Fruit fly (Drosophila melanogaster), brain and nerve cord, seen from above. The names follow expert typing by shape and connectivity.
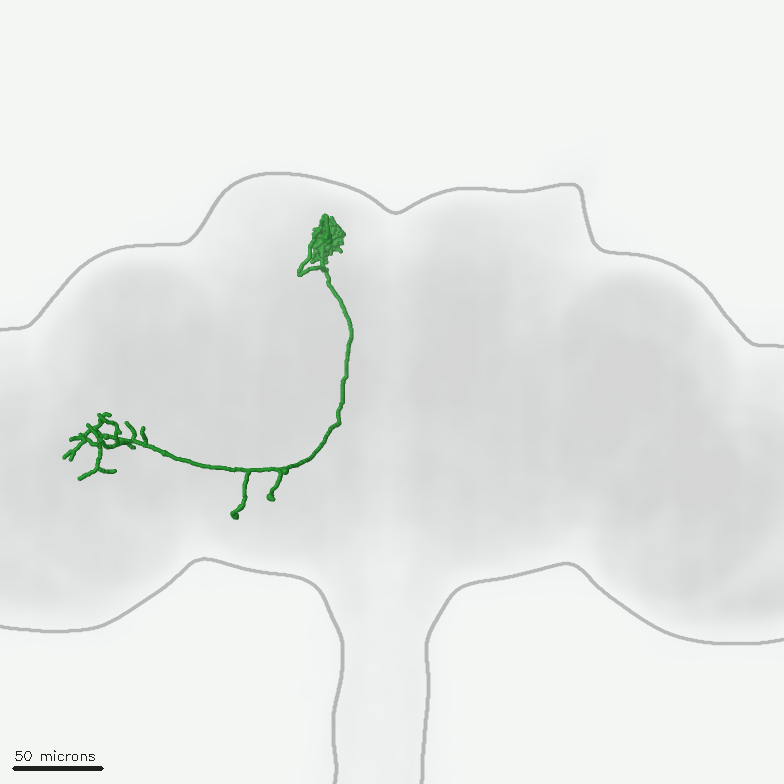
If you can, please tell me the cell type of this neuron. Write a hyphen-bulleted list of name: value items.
- cell type: VC4_adPN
